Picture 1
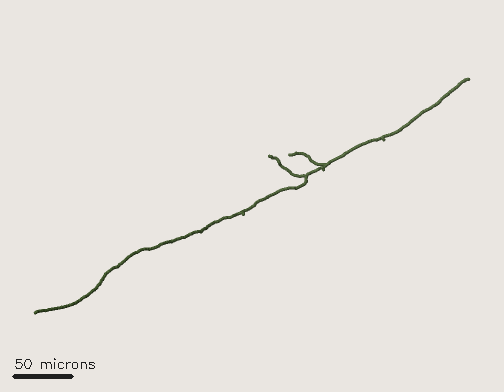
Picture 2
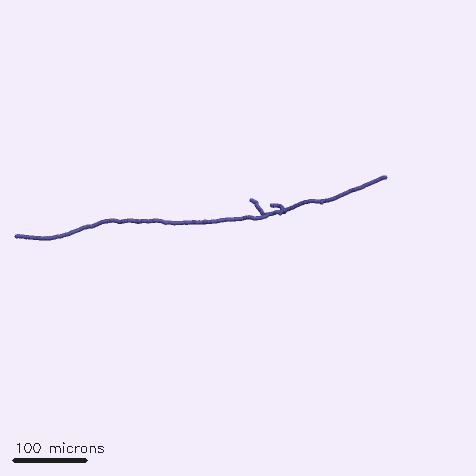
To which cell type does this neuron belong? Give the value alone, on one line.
SApp08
